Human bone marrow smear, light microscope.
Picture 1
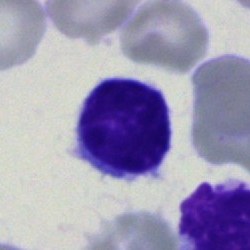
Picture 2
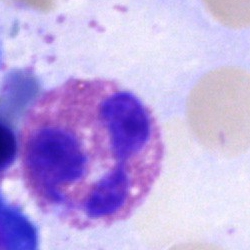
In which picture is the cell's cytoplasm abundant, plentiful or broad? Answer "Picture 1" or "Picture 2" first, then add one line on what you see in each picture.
Picture 2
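Picture 1: The nucleus fills almost the whole cell.
Picture 2: The cytoplasm is plentiful and has an overall pink tint.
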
